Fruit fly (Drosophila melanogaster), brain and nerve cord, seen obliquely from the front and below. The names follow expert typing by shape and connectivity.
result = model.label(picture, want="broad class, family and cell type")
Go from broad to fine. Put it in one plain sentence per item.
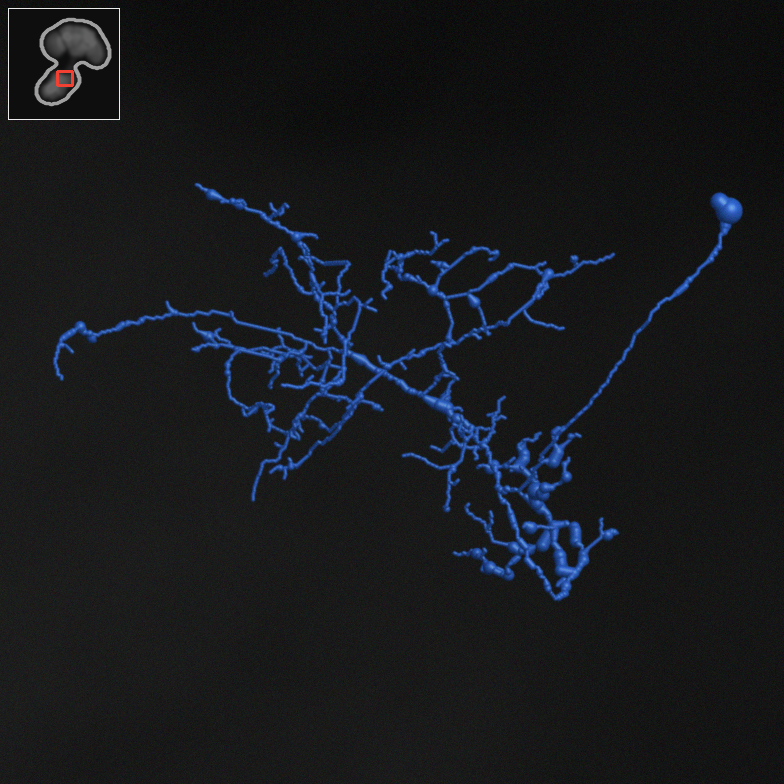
A nerve-cord intrinsic neuron of hemilineage 09A, type IN09A043.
